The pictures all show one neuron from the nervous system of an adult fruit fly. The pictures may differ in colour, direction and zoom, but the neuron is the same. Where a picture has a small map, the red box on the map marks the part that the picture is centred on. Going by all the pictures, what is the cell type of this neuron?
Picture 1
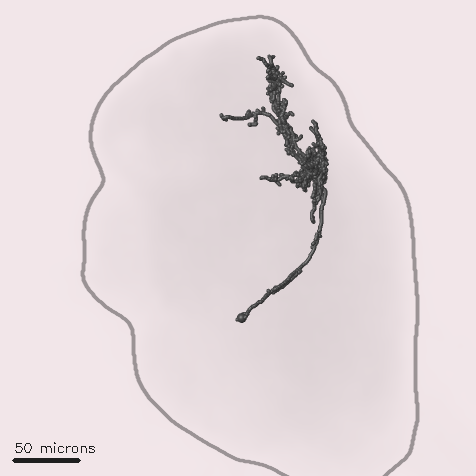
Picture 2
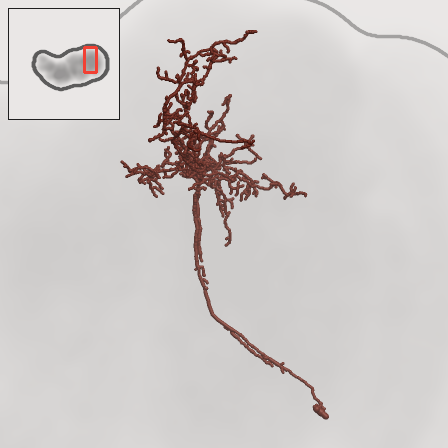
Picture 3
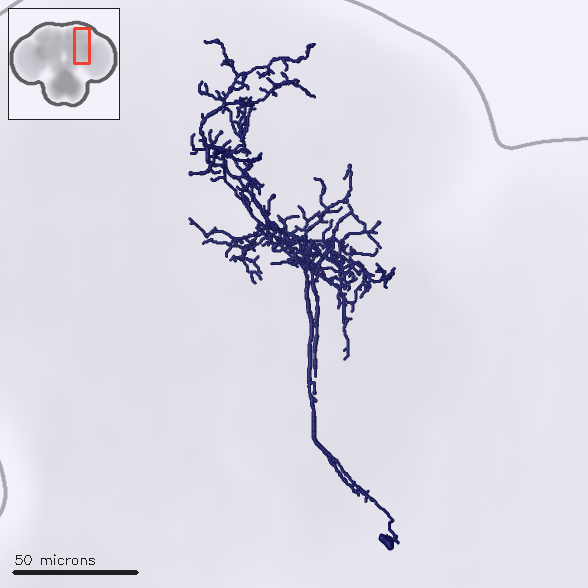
PLP069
